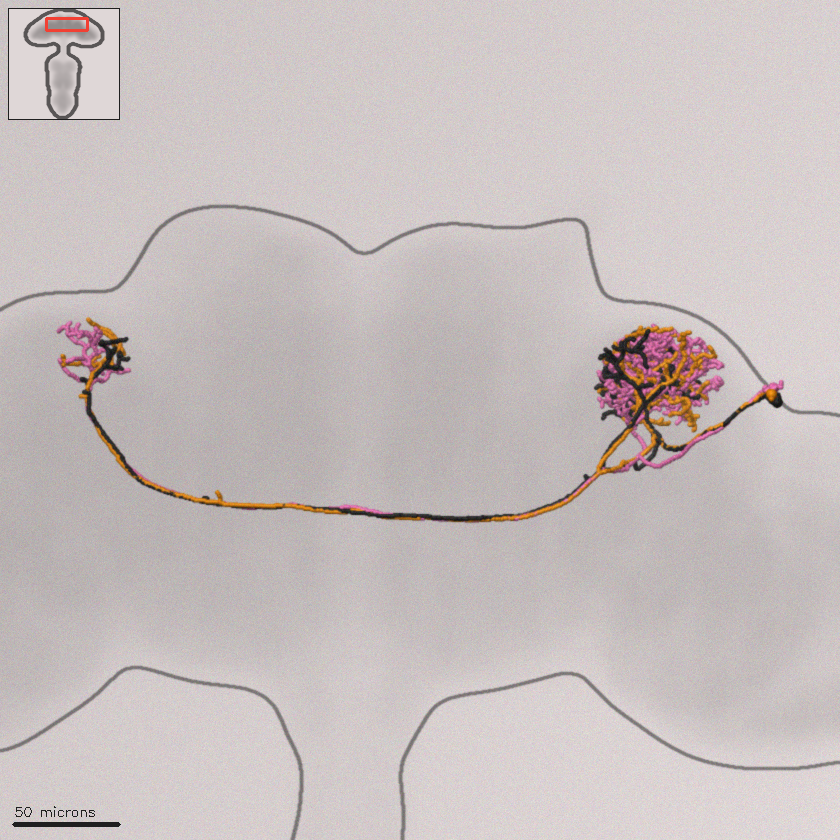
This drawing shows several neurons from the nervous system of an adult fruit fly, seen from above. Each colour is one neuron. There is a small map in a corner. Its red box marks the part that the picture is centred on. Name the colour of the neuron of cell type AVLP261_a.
orange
